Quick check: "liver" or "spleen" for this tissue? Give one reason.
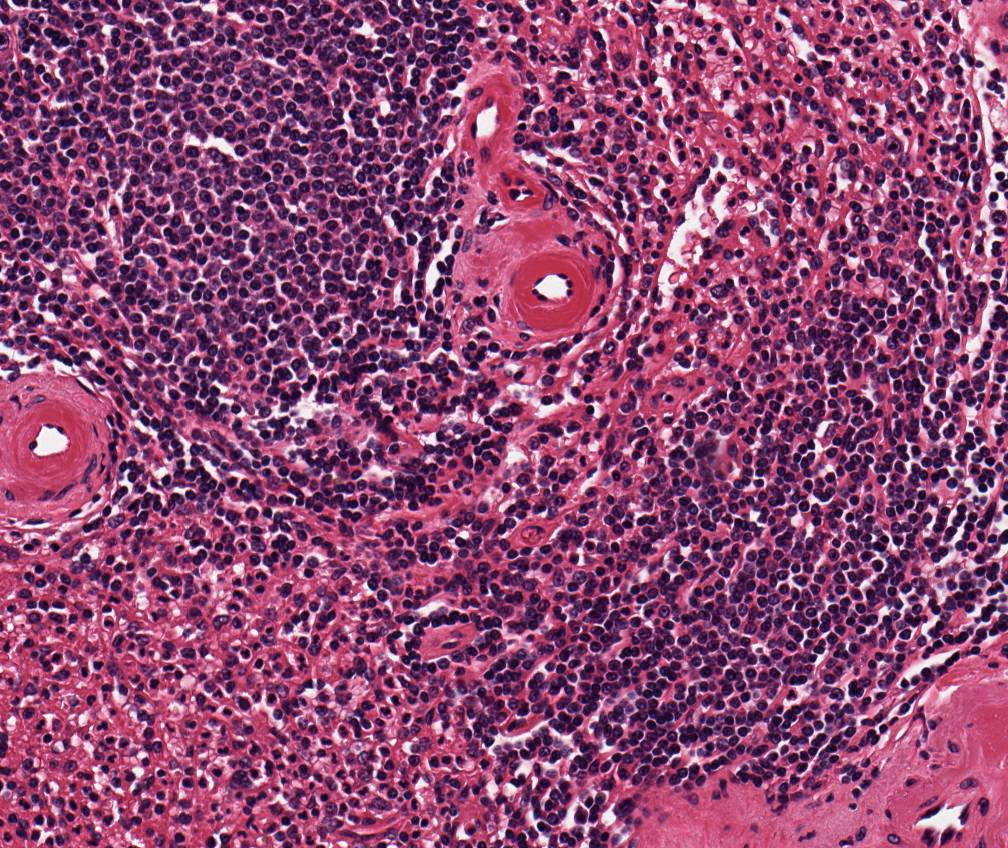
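Spleen. Lymphocytes: small round dark-staining nuclei, very scant cytoplasm.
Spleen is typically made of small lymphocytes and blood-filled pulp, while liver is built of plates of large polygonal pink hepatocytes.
Round thick-walled arterioles with small open lumens at left edge and upper centre, walls of homogeneous bright pink material in concentric rings around the lumen.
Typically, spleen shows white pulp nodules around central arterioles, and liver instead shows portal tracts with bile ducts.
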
